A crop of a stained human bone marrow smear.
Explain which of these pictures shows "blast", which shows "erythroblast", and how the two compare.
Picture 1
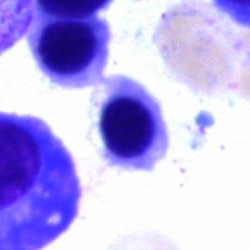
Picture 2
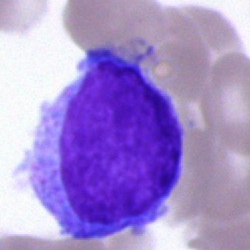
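Picture 1: erythroblast. Picture 2: blast. Chromatin: picture 1 dense, an almost uniform deep purple; picture 2 deep purple but finely stippled, without coarse dark clumps.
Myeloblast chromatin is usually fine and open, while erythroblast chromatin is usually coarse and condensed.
No nucleoli visible in picture 1.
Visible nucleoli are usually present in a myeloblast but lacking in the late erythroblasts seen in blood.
Cytoplasm: picture 1 pale blue-lavender, no granules; picture 2 paler on the left, holding faint fine reddish-purple specks. Picture 2 also: nucleus fills most of the cell, leaving a modest cytoplasm rim; left margin ragged and frayed rather than smooth.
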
